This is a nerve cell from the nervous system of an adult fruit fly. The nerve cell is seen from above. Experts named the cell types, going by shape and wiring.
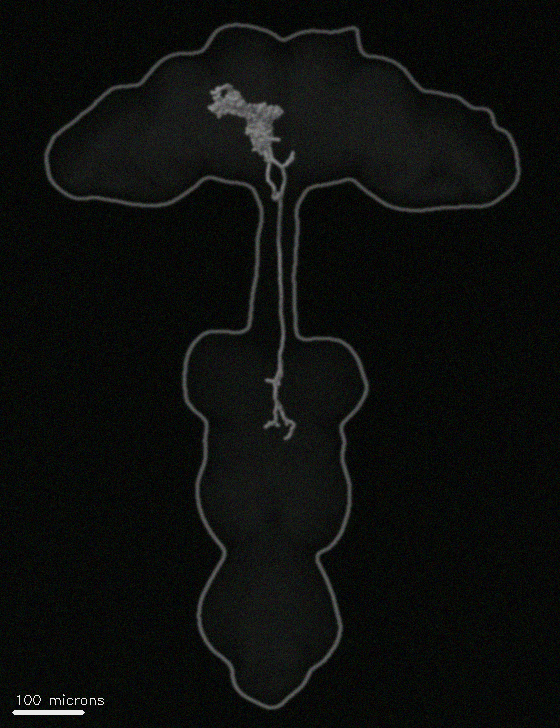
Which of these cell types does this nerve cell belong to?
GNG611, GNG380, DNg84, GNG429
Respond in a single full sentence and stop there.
The cell type to which this nerve cell belongs is DNg84.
